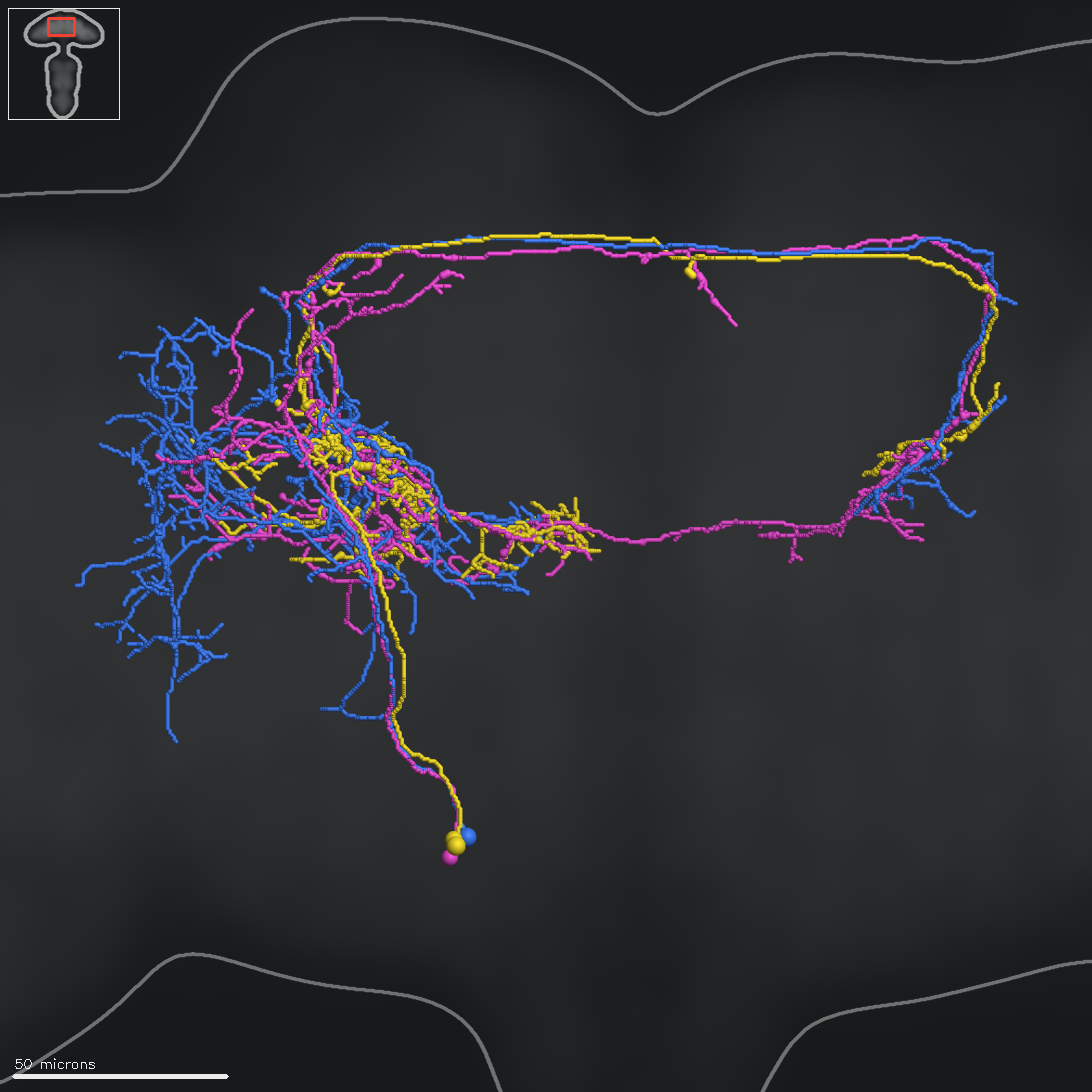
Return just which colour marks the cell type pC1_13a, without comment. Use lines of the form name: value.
colour: magenta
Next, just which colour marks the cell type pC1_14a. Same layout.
colour: yellow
